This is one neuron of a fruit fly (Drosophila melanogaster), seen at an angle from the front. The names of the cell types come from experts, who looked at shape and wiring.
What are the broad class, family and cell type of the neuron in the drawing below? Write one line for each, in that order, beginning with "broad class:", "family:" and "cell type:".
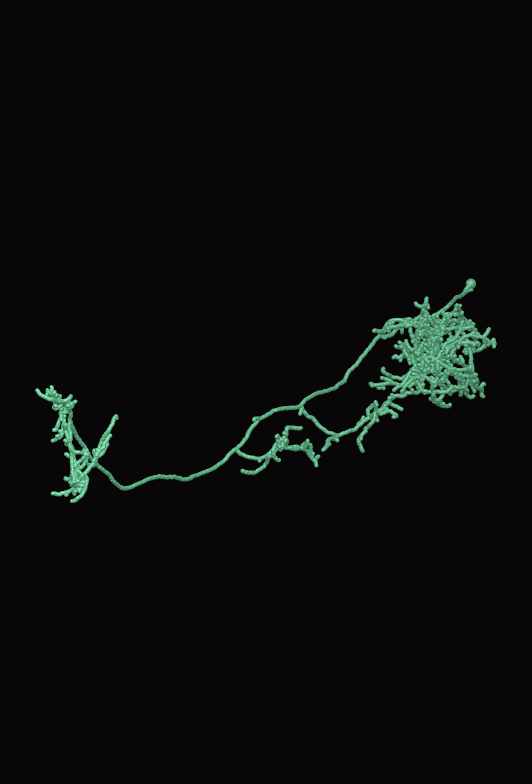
broad class: ascending neuron
family: hemilineage 12A
cell type: AN12A003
